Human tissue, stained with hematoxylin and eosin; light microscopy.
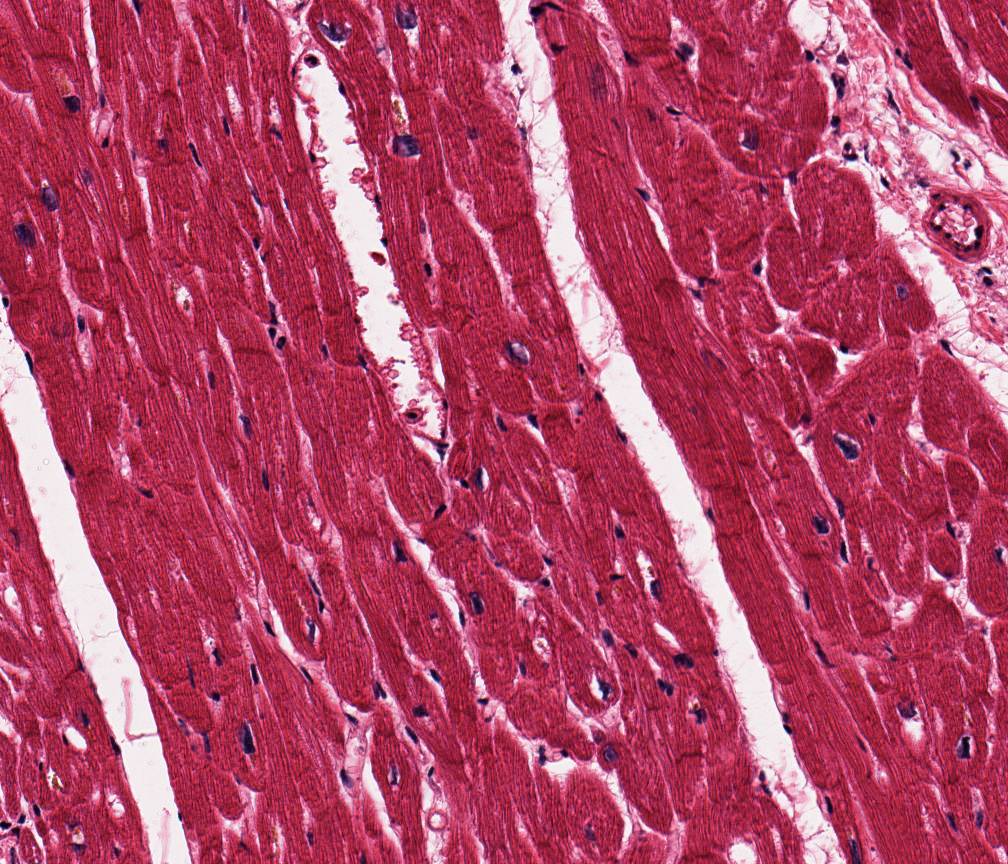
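Left ventricle of the heart. Most fibres run diagonally, upper left to lower right. They branch and join neighbouring fibres rather than running as separate unbranched cylinders. The deep red cytoplasm has fine lengthwise striations. Notice pale clear zones at the ends of some central nuclei.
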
